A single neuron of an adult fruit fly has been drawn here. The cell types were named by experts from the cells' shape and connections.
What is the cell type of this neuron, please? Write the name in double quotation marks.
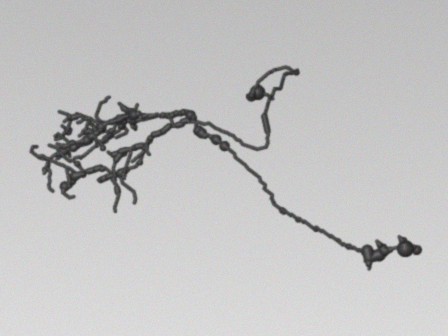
"TuBu04"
